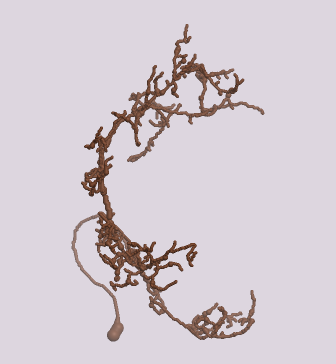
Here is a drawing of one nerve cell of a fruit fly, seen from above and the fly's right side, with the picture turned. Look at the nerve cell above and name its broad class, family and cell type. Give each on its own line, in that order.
central-brain intrinsic neuron
hemilineage LHl4_dorsal
LHCENT13_d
